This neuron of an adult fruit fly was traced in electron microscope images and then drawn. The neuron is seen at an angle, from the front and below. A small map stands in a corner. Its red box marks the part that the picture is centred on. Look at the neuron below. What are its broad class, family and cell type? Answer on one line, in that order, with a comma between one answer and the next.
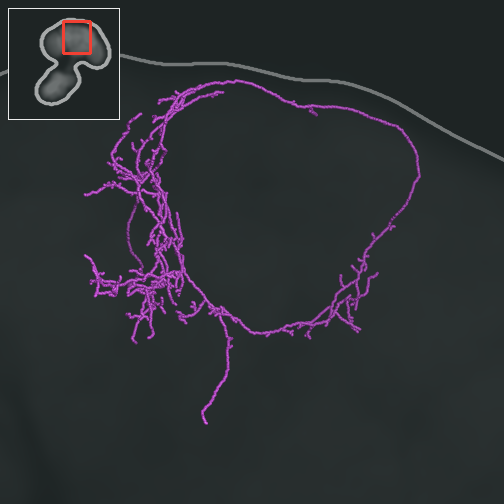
central-brain intrinsic neuron, hemilineage DM4_dorsal, pC1_13a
